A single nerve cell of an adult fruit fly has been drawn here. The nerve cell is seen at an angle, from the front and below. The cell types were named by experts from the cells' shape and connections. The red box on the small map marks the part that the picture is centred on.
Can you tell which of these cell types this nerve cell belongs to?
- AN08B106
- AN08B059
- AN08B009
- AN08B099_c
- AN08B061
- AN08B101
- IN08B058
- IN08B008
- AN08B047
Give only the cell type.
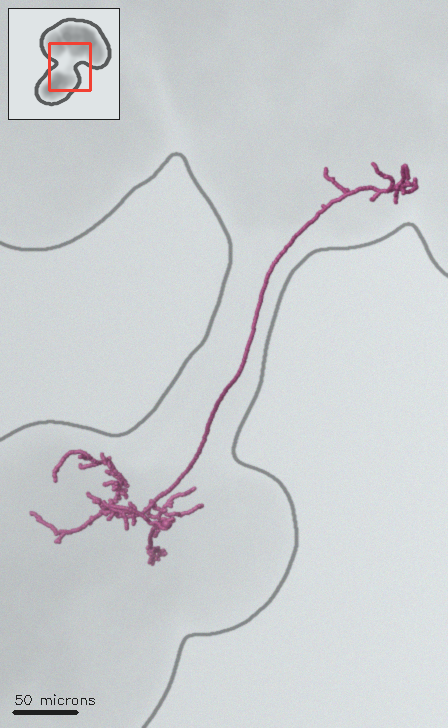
AN08B106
